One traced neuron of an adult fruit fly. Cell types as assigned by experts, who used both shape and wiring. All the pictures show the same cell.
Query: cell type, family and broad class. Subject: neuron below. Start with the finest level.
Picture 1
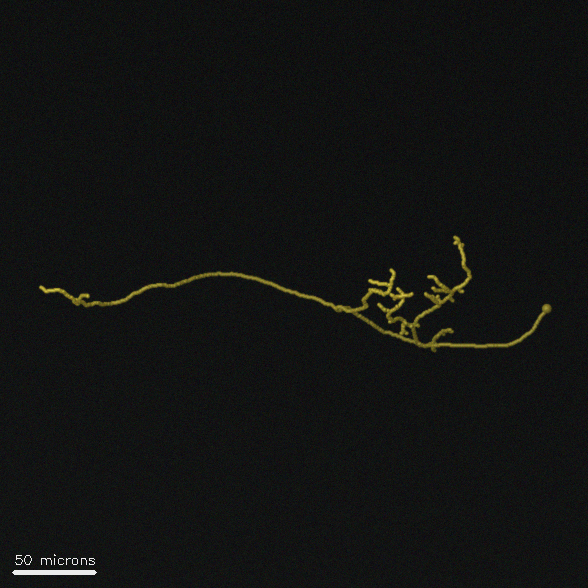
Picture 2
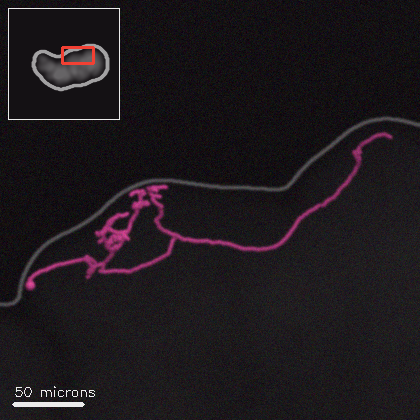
CB3055; hemilineage LHp2; central-brain intrinsic neuron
